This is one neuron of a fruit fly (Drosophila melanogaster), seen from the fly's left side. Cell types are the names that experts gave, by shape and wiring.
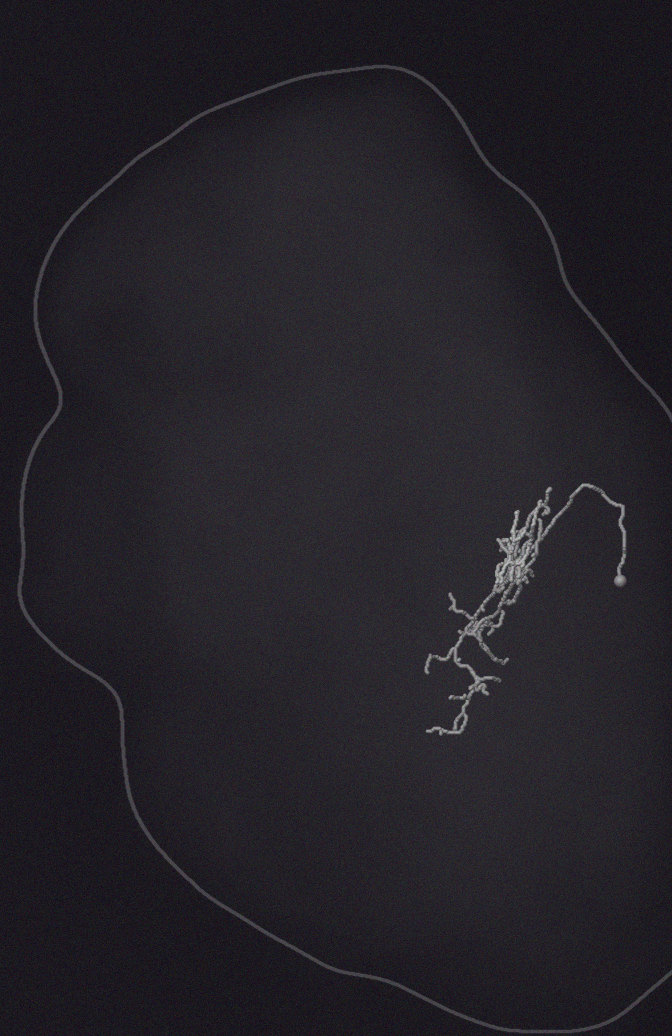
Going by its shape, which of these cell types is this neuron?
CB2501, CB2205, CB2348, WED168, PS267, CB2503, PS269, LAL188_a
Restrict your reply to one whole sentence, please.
The cell type designation of this neuron is CB2205.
